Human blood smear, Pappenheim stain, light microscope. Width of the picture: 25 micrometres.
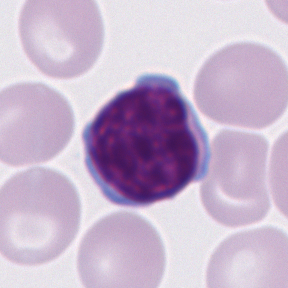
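Typical lymphocyte in the middle of the field, from a stained smear of human peripheral blood under the light microscope. Its nucleus is round in outline, about 10 micrometres across, and fills about 80% of the cell's area. The chromatin, as far as I can tell, is dark purple and coarsely clumped. Around it the pale blue cytoplasm forms only a thin rim, though it makes a small bulge at the top of the cell.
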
